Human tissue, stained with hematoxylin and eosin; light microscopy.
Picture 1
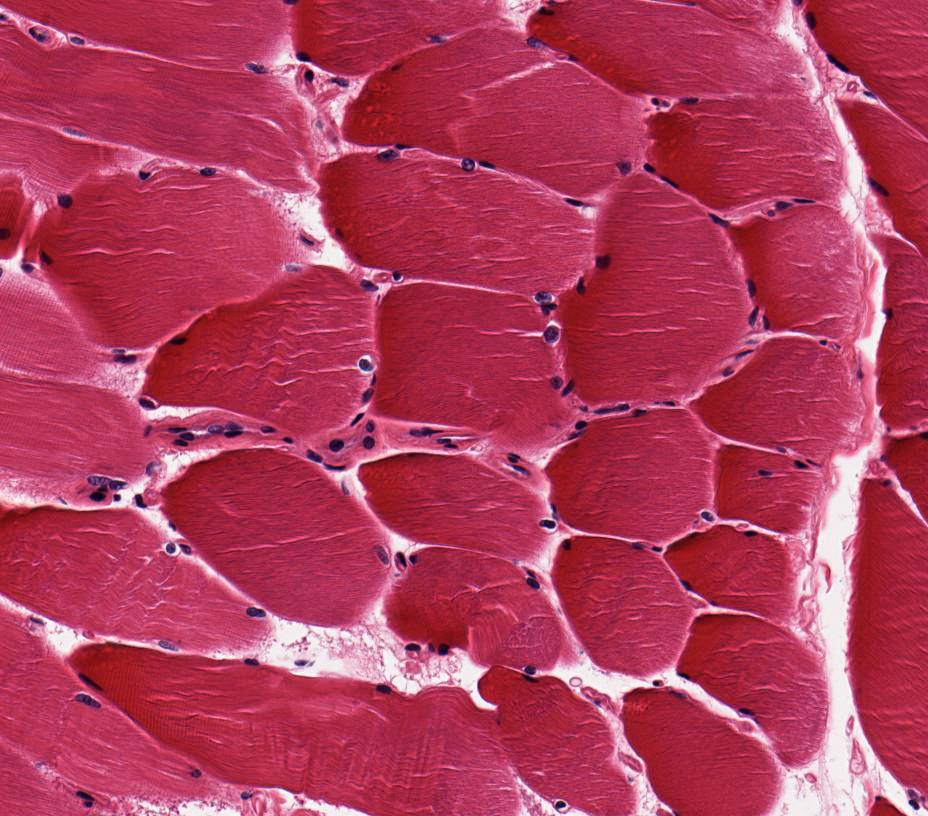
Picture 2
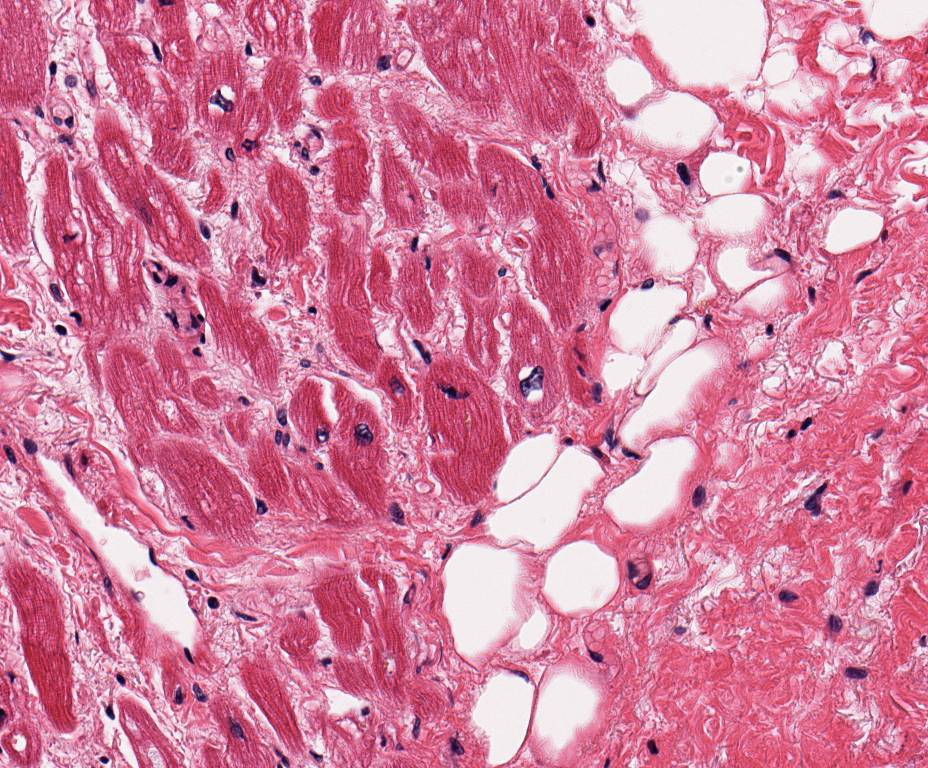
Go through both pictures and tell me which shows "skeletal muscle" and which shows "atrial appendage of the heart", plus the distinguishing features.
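Picture 1 is skeletal muscle; picture 2 is atrial appendage of the heart. In picture 1 the fibre nuclei lie at the edges of the fibres rather than in their centres, whereas several fibres in picture 2 have a nucleus lying centrally, surrounded by a pale clear halo. The fibre cytoplasm in picture 1 stains a deep, even red-pink. In picture 2, striated fibres with fine cross-striations fill the left and central parts of the field. No fat cells lie between the fibres in picture 1, while in picture 2 the fibres are separated by loose pale-pink connective tissue containing scattered small dark nuclei.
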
